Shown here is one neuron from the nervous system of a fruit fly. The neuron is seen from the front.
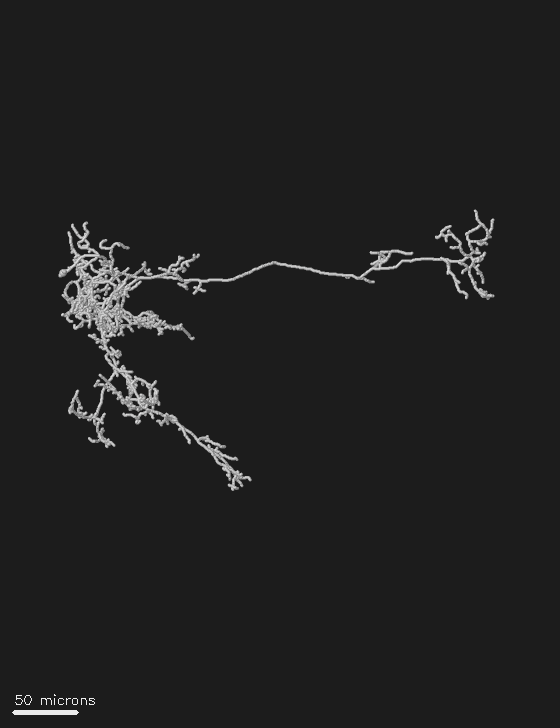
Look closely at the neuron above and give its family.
hemilineage VLPd1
